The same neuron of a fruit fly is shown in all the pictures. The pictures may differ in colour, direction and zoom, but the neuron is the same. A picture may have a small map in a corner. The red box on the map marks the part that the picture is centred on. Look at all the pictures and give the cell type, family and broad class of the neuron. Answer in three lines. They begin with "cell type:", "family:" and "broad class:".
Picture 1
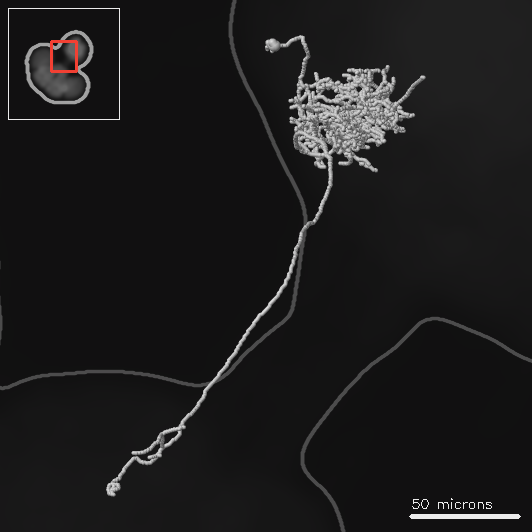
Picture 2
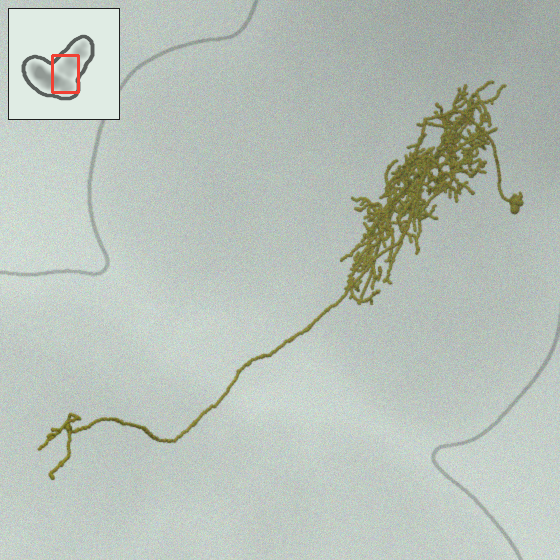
cell type: AN11B012
family: hemilineage 11B
broad class: ascending neuron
